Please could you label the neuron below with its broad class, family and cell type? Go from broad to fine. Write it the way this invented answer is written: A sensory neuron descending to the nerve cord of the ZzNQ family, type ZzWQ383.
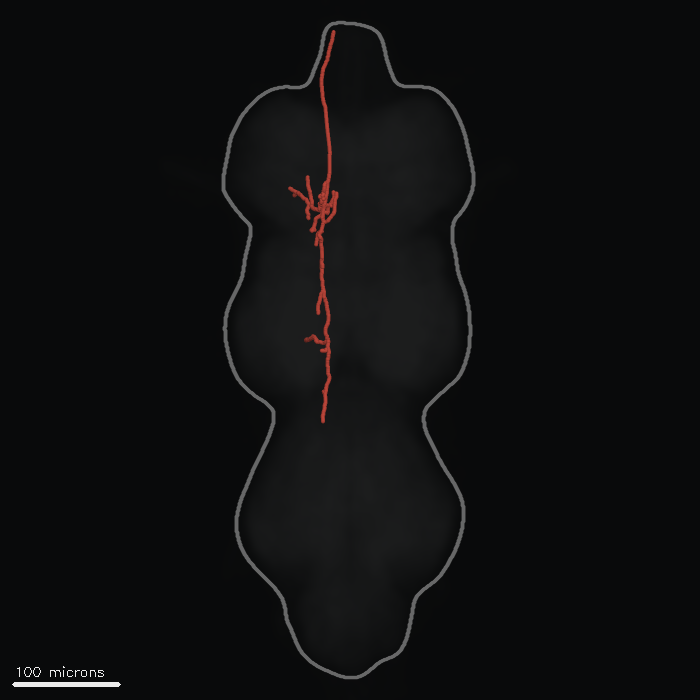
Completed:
A descending neuron of the DNp family, type DNp41.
